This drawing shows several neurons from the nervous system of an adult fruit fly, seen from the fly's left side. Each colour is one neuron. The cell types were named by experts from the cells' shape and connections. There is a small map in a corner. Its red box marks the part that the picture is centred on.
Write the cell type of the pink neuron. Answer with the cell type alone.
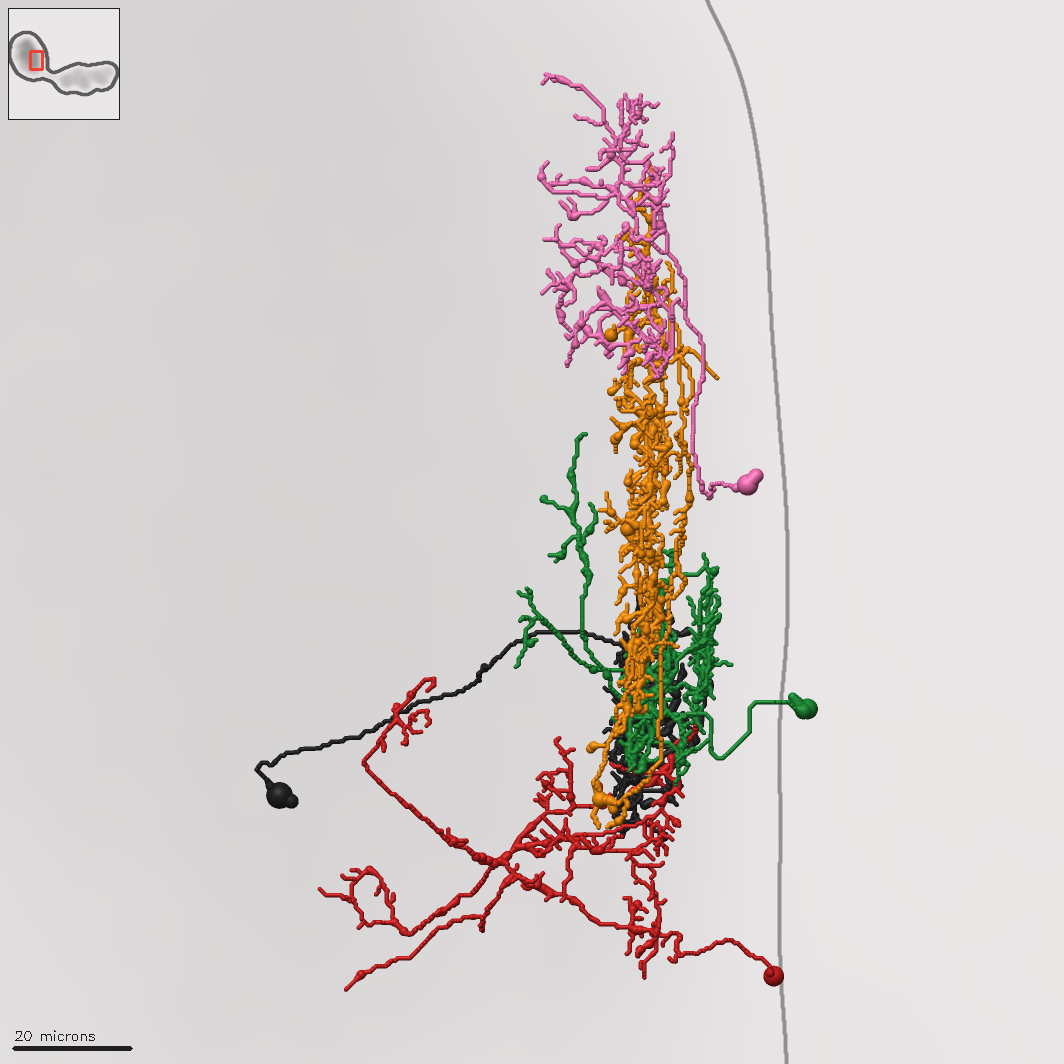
LPi3412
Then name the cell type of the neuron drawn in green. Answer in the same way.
Y11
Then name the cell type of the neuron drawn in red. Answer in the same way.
Y12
